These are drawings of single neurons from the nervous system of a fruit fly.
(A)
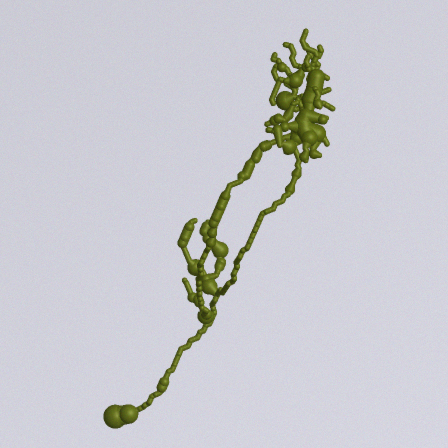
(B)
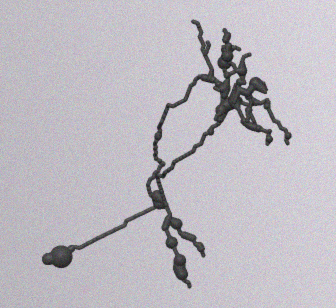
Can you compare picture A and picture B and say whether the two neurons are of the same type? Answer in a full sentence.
They are of different cell types.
